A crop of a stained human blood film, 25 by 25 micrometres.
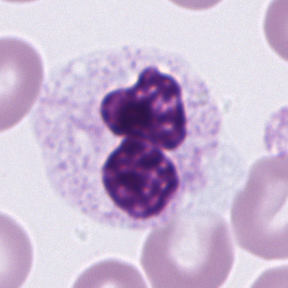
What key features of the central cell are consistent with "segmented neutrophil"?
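The cell is a segmented neutrophil. Its nucleus has two lobes, one lying above the other.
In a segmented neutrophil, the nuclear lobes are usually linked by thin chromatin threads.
A nucleus divided into lobes therefore goes with the name. The cytoplasm is abundant and very pale pinkish-lilac, with fine lilac granules scattered throughout it. These granules do not obscure the nucleus.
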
